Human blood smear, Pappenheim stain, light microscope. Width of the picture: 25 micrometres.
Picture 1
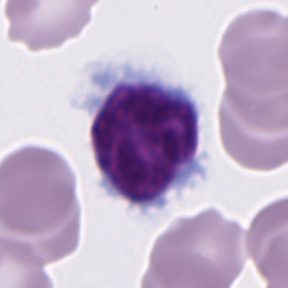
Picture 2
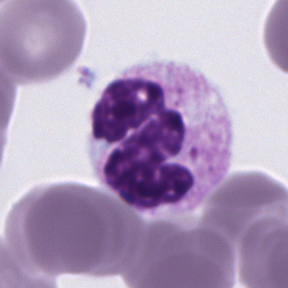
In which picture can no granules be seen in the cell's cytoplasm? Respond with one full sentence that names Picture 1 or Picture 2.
For the cell in picture 1, the cytoplasm contains no visible granules.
